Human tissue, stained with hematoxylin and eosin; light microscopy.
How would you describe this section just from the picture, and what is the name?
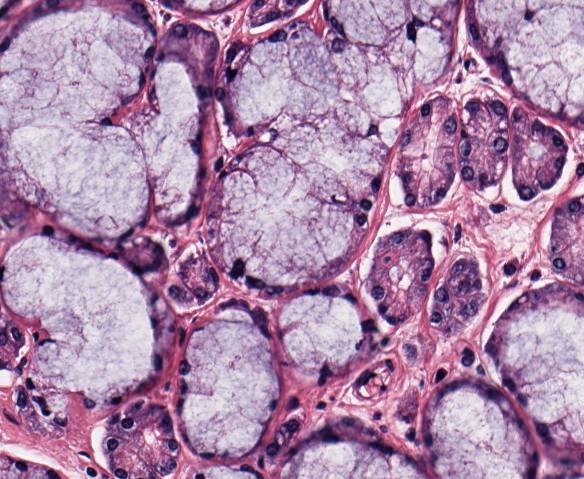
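Closely packed glandular acini, separated by thin bands of pink connective tissue, form the field. Most acini, particularly on the left and in the centre, contain pale, foamy, lavender-grey mucous cytoplasm, with flattened nuclei pressed against the outer edge. Smaller serous acini with purple-pink granular cytoplasm cluster mainly on the right. This section is minor salivary gland.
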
